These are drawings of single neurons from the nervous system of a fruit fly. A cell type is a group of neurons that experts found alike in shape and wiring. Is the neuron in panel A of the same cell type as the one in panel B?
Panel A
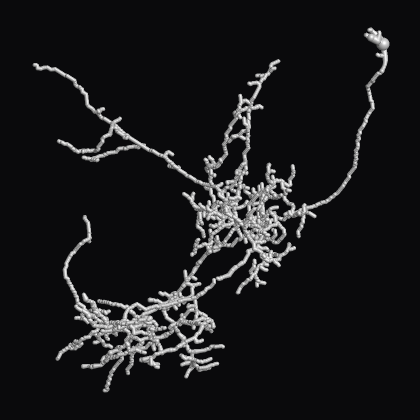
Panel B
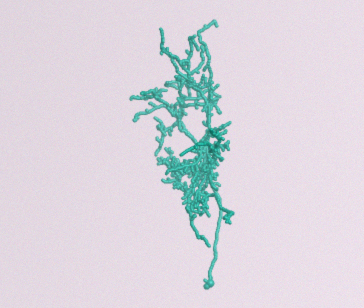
yes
